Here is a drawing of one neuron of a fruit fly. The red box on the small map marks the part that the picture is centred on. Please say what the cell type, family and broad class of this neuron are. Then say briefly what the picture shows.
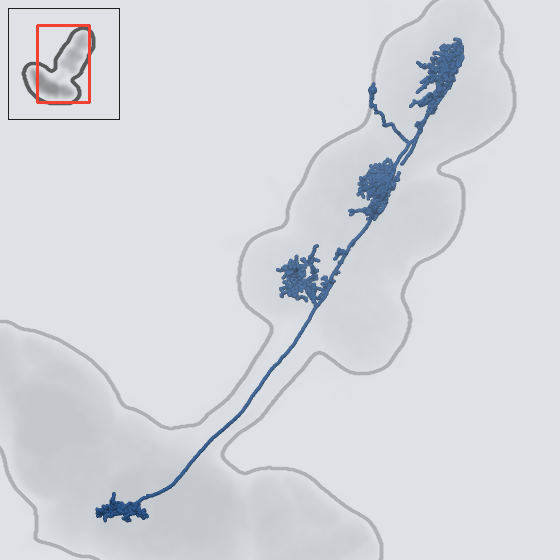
It is of cell type AN17A002. The family is hemilineage 17A. It is an ascending neuron. It runs through the neck, between the brain and the nerve cord. As drawn here it is taller than it is wide.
